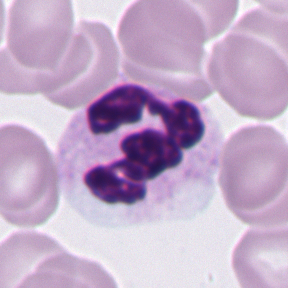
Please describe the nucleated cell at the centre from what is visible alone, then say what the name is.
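Four lobes make up the nucleus, linked by thin strands of nuclear material. The outline is roughly round and smooth, and no vacuoles appear in the cytoplasm. This nucleated cell is a segmented neutrophil.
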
